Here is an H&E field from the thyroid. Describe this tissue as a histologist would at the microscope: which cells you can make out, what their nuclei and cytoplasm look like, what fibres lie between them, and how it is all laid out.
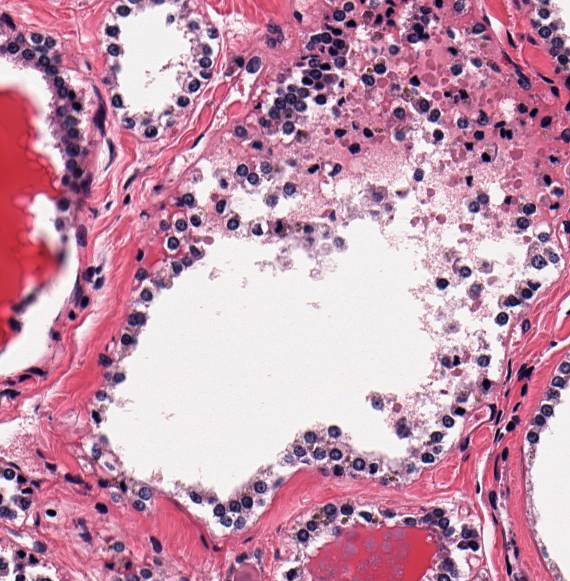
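Along the lower edge of the central space, the lining is a single layer of cuboidal cells with round, dark nuclei. The upper lumen is crowded with loose rounded cells and granular pink debris; the lower part is largely empty. Bands of pink fibrous stroma with elongated spindle-shaped nuclei separate the glands.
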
